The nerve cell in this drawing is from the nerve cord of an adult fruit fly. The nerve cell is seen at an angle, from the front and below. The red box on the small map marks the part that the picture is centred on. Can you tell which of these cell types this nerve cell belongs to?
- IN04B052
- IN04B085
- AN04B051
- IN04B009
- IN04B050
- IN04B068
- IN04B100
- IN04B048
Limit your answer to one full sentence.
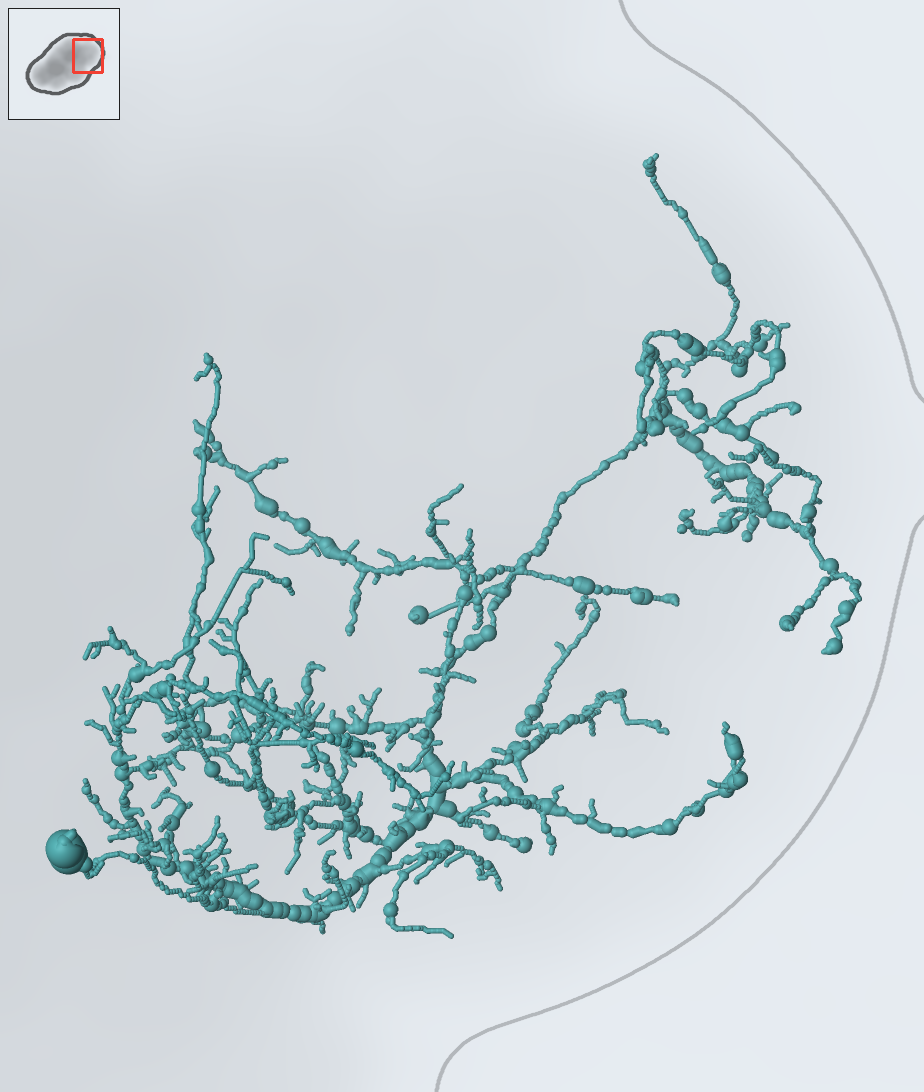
For this nerve cell, the cell type is IN04B085.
